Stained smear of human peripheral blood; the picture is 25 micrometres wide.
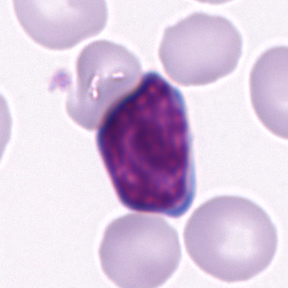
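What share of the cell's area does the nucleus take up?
About 80%, with the nucleus measuring about 12 by 8 micrometres.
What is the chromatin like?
Dark purple and coarsely mottled.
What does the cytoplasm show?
Only a thin, deep blue rim around the nucleus, most visible along the lower right edge of the cell.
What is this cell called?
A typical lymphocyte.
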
